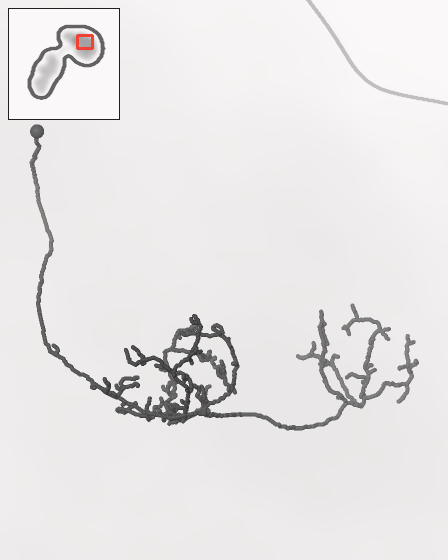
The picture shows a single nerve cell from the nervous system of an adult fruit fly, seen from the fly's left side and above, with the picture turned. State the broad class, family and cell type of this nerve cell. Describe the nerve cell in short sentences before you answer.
Dozens of branch ends can be seen. In this view it is wider than it is tall. This is a central-brain intrinsic neuron. Its family is hemilineage LHa3. It is of cell type LHAV3b8.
